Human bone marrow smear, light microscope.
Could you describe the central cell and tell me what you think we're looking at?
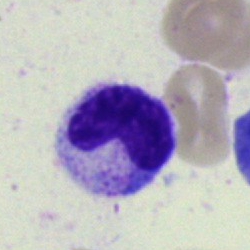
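The central cell has a round outline. Its nucleus is indented on the lower side and holds dark purple, condensed chromatin. The cytoplasm is pale lilac-blue. The cell is a band neutrophil.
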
